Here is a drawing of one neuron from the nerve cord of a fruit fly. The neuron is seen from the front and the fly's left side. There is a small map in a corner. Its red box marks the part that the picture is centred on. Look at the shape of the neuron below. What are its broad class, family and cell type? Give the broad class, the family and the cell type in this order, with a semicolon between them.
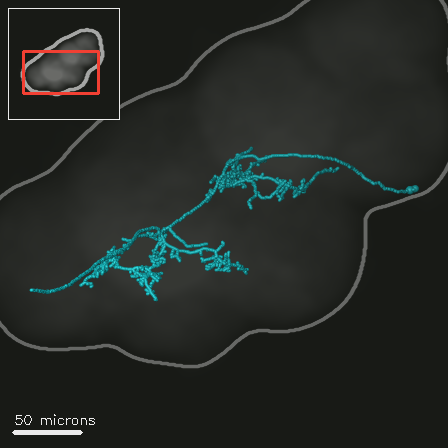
ascending neuron; hemilineage 08B; AN08B018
